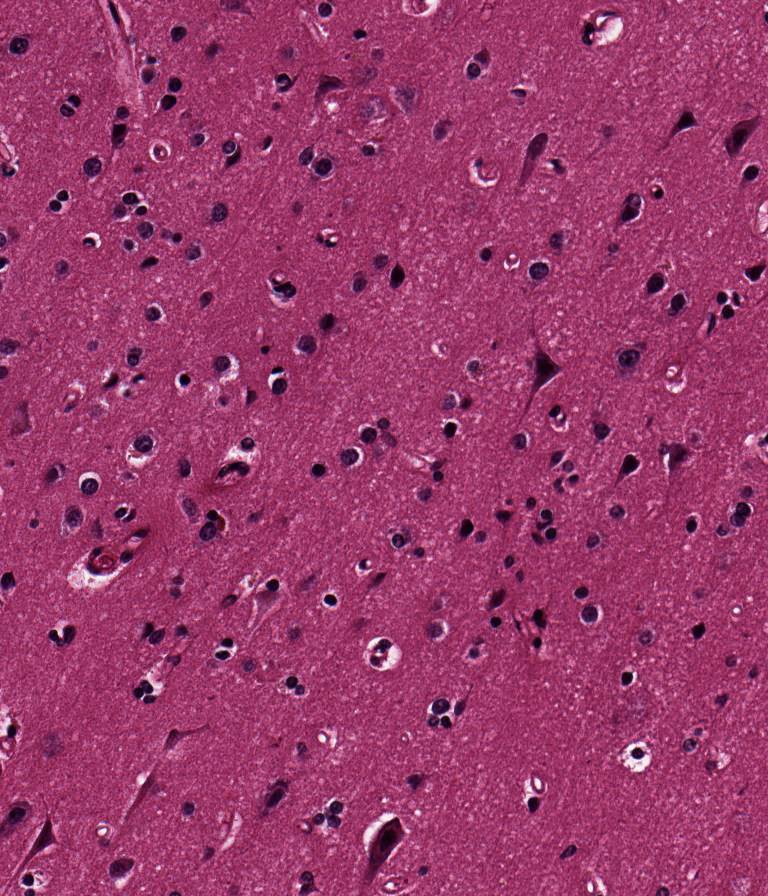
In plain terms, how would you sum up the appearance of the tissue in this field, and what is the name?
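Looking across the field, single cells lie scattered fairly evenly through a finely granular pink matrix, and I can't find any organised units such as glands or tubules. Most nuclei are small, round and darkly stained glial nuclei, far outnumbering the neurons. Some sit in tight clusters of two to four, as in the lower middle. No epithelium, fat cells or muscle fibres anywhere. The tissue is cerebral cortex.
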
